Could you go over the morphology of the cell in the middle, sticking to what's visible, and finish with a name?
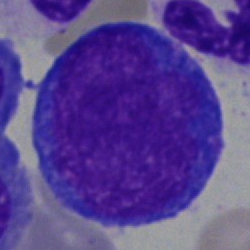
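Cytoplasm, first: only a thin rim around the nucleus, with no vacuoles. Chromatin, next: finely stippled rather than coarsely clumped. Nearby, at the upper right, lies a separate cell with a dark lobed nucleus. The cell in question is a proerythroblast.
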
